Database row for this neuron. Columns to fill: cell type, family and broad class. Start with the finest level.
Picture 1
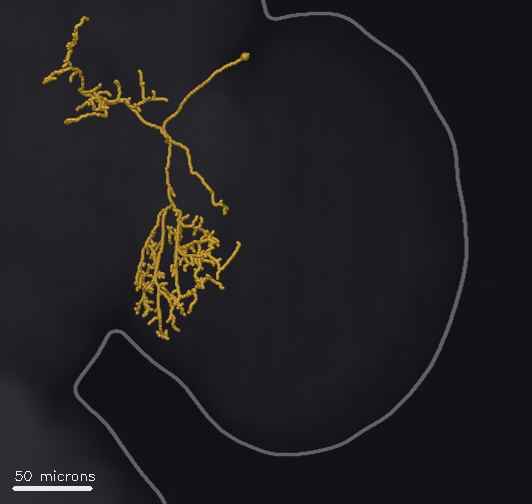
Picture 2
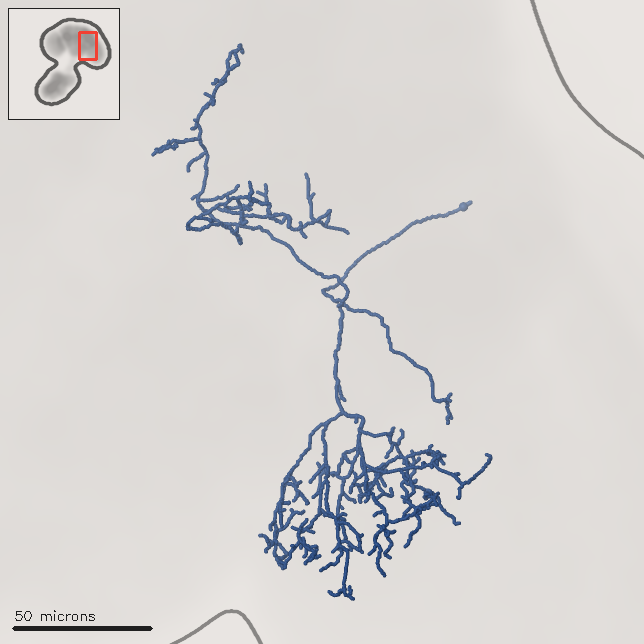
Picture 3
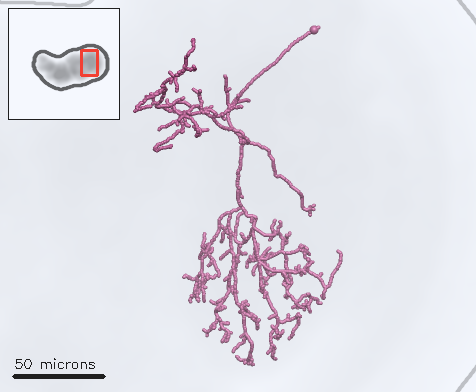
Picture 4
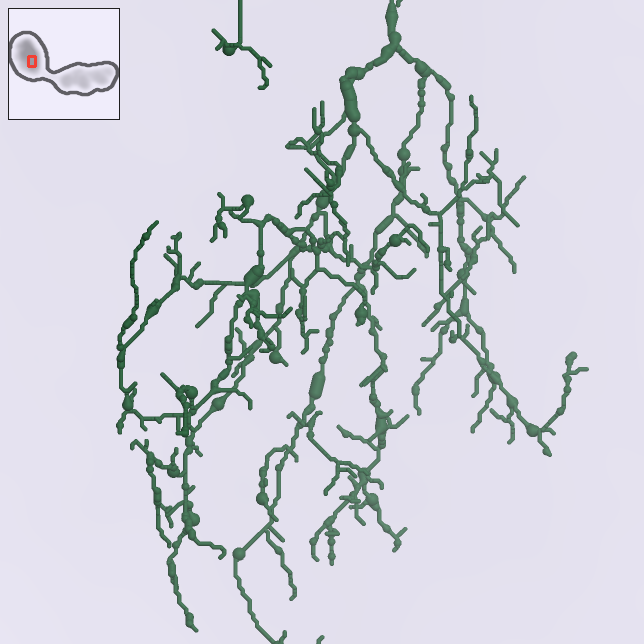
LoVP16; hemilineage VPNp&v1_posterior; visual projection neuron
